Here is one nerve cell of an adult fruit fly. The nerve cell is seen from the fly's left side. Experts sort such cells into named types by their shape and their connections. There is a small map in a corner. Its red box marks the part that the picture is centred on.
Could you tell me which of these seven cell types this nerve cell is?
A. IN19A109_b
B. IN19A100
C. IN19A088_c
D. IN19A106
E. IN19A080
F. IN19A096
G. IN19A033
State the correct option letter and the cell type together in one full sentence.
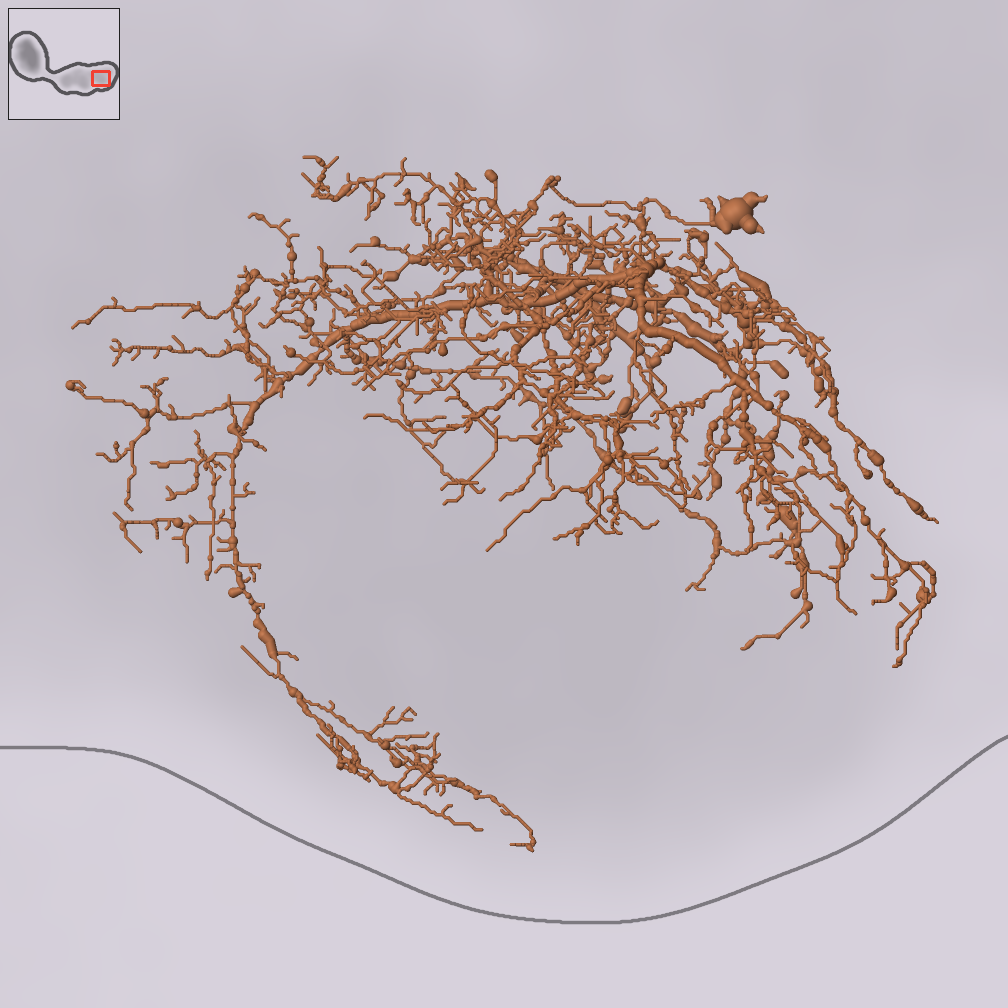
The cell type assigned to the nerve cell is IN19A033, under option G.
